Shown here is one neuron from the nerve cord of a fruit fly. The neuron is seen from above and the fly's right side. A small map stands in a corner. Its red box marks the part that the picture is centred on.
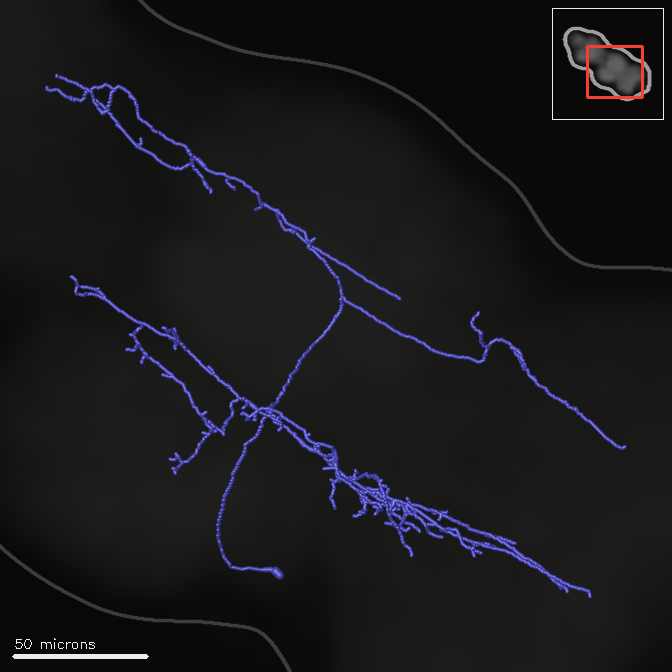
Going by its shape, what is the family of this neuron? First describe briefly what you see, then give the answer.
By the scale bar it is about 200 microns wide in this view. The picture shows dozens of branch ends. This is an ascending neuron. The family is hemilineage 07B.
